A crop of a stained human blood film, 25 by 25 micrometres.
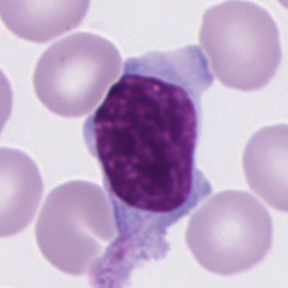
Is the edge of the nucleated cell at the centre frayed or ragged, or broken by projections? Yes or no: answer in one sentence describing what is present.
Yes, in outline this cell is rough rather than smooth and even.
